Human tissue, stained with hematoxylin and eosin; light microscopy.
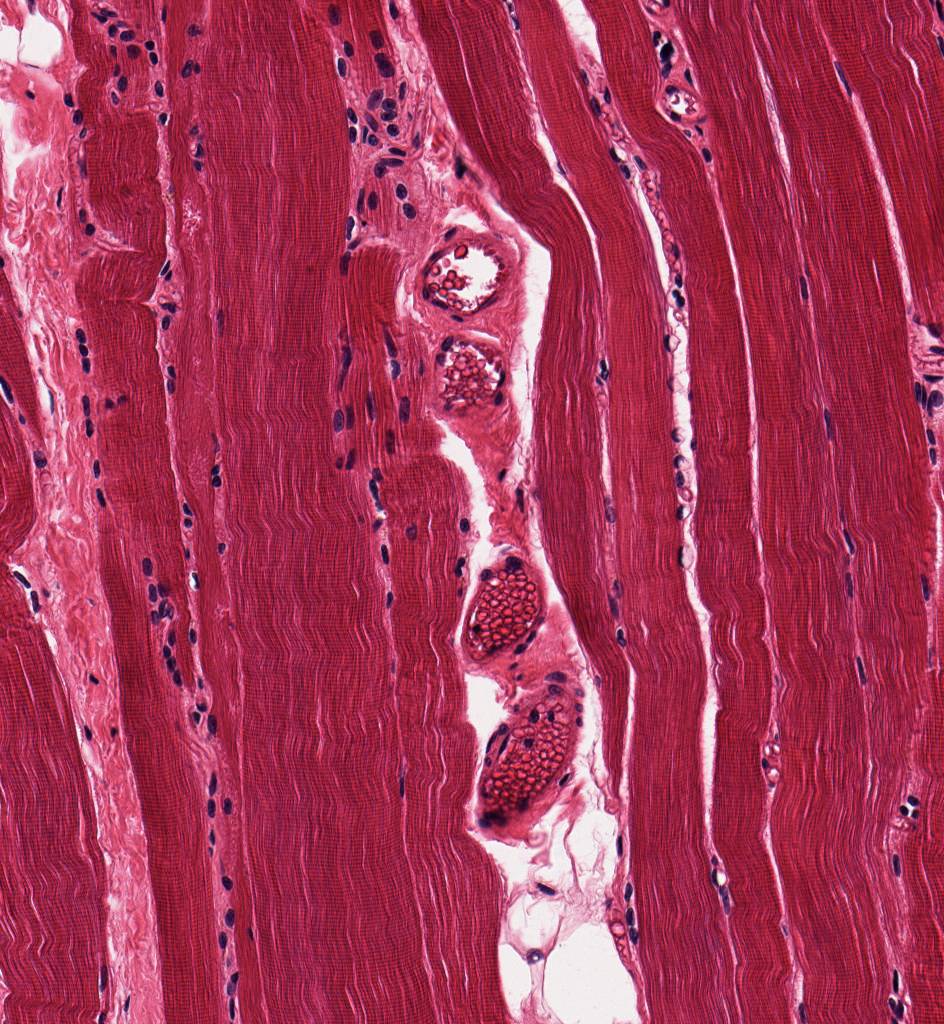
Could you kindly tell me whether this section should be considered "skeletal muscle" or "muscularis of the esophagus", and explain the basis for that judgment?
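This is skeletal muscle. Look closely and you will see fine cross-striations running across the width of each fibre.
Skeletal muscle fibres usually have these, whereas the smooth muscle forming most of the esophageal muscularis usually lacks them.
Now notice the dark, flattened nuclei lying at the fibre edges rather than centrally.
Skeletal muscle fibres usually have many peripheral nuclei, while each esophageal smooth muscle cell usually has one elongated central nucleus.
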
